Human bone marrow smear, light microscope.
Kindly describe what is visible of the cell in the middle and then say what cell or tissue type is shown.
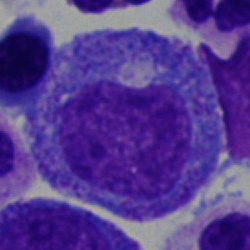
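Roughly round outline on this one, and the nucleus has a shallow indentation along its upper edge. The chromatin's finely granular rather than coarsely clumped, and there's a broad rim of cytoplasm around the nucleus on all sides. So that's a promyelocyte.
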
